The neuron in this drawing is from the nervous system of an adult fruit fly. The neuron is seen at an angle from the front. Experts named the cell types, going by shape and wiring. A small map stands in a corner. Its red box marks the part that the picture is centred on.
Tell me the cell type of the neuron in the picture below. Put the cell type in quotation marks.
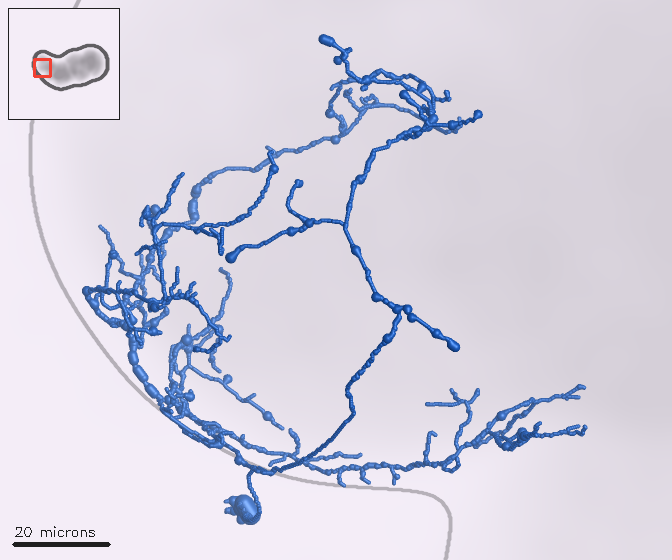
"IN16B054"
